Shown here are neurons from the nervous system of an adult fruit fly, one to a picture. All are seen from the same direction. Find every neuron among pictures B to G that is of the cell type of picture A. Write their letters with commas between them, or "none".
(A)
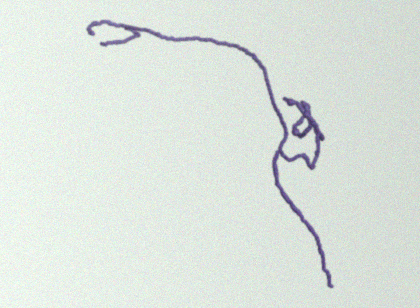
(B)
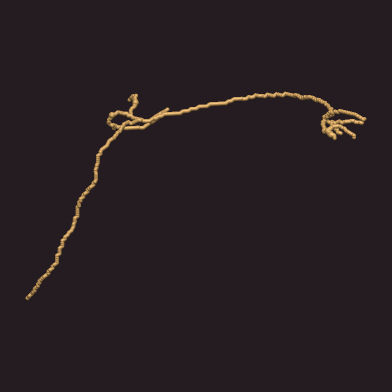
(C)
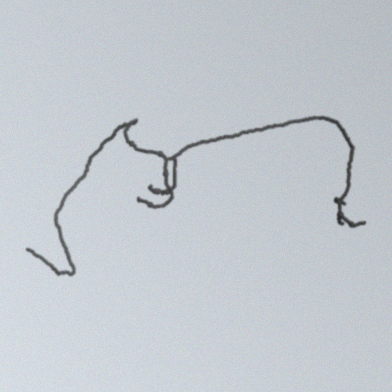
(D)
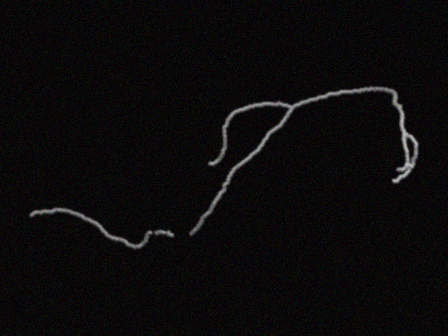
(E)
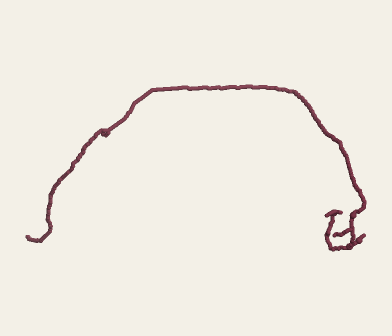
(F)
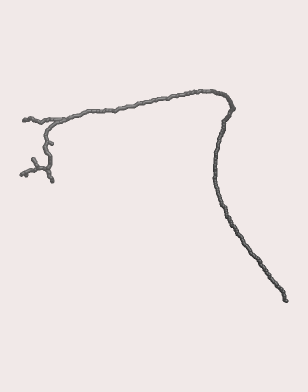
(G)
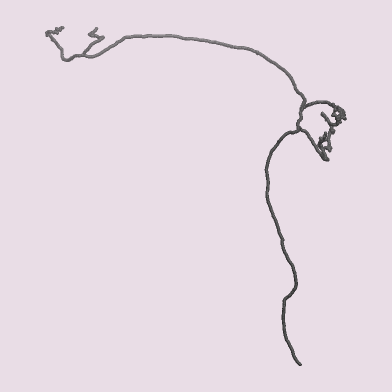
B, G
